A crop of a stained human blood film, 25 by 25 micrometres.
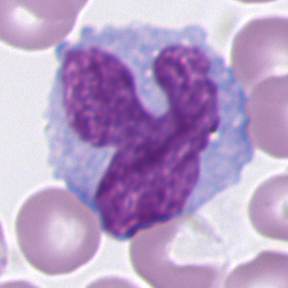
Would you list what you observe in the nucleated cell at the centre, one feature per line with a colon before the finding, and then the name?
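Nucleus: folded into a U, both arms pointing upward
Nuclear position: lower part reaching the cell's edge
Cytoplasm: pale grey-blue
Granules: only very fine, faint and dust-like
Cell size: about 20 micrometres across
Nuclear share: about 60% of the cell's area
Name: monocyte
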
